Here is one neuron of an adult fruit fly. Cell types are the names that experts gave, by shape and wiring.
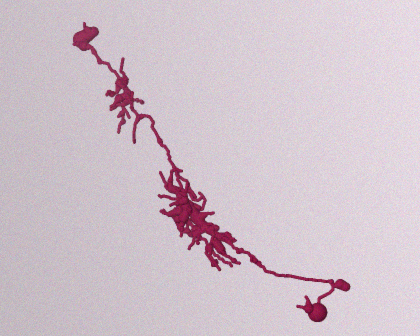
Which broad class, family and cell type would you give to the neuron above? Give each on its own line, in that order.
optic-lobe intrinsic neuron
Mi
Mi4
